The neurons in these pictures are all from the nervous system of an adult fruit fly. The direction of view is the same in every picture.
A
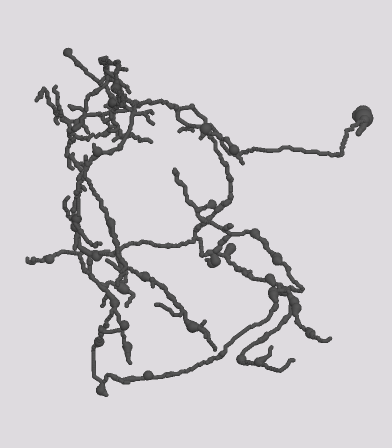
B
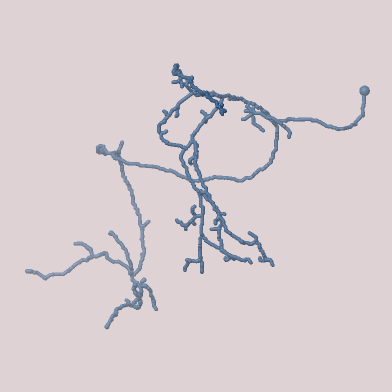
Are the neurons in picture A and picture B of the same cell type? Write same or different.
different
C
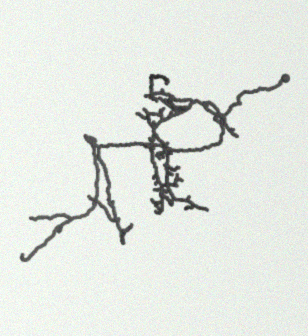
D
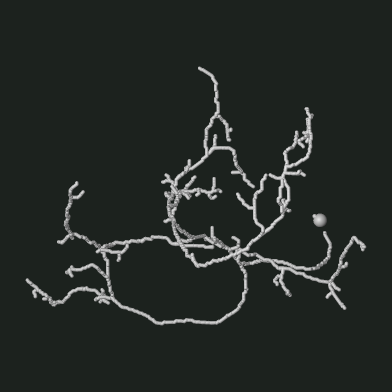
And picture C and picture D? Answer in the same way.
different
